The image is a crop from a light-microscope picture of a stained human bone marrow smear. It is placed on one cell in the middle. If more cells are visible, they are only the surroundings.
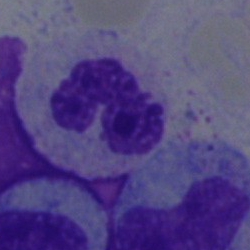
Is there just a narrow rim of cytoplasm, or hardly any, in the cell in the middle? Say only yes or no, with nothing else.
No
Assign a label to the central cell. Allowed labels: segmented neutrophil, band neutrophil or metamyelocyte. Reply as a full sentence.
The cell at the centre of the field is a band neutrophil.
